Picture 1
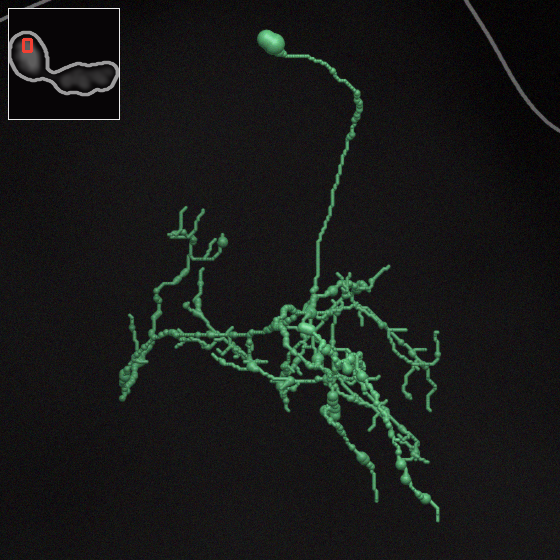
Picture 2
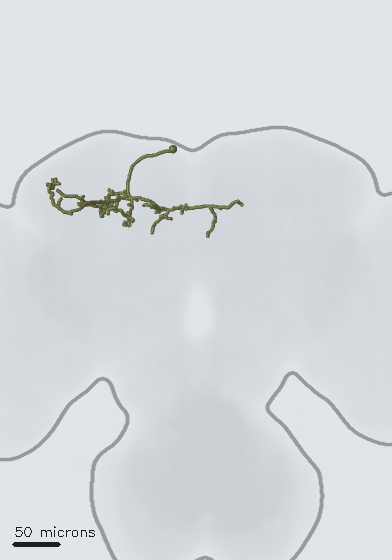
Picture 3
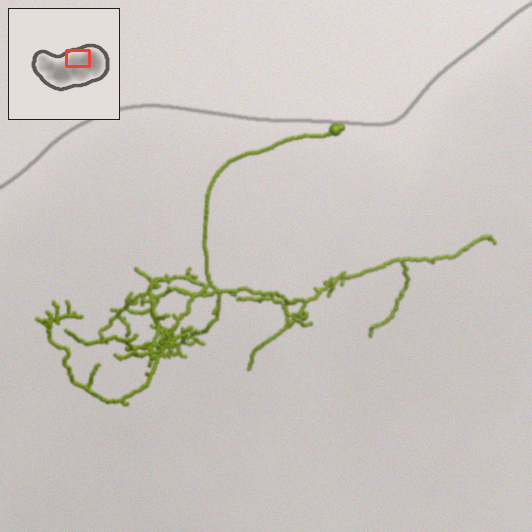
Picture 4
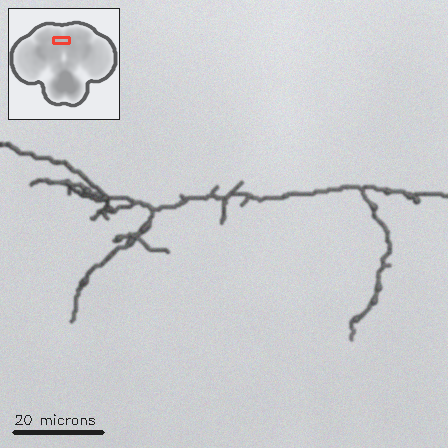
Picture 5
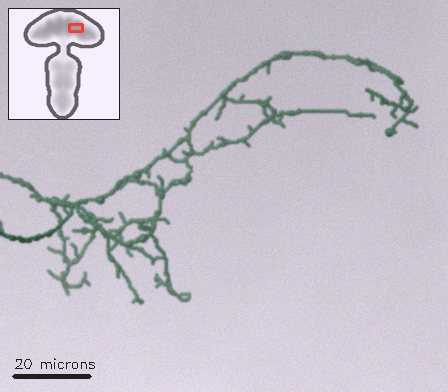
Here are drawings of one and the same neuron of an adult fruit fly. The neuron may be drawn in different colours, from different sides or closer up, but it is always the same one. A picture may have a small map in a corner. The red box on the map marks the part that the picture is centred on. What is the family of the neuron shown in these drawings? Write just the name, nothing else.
hemilineage SMPp&v1_posterior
